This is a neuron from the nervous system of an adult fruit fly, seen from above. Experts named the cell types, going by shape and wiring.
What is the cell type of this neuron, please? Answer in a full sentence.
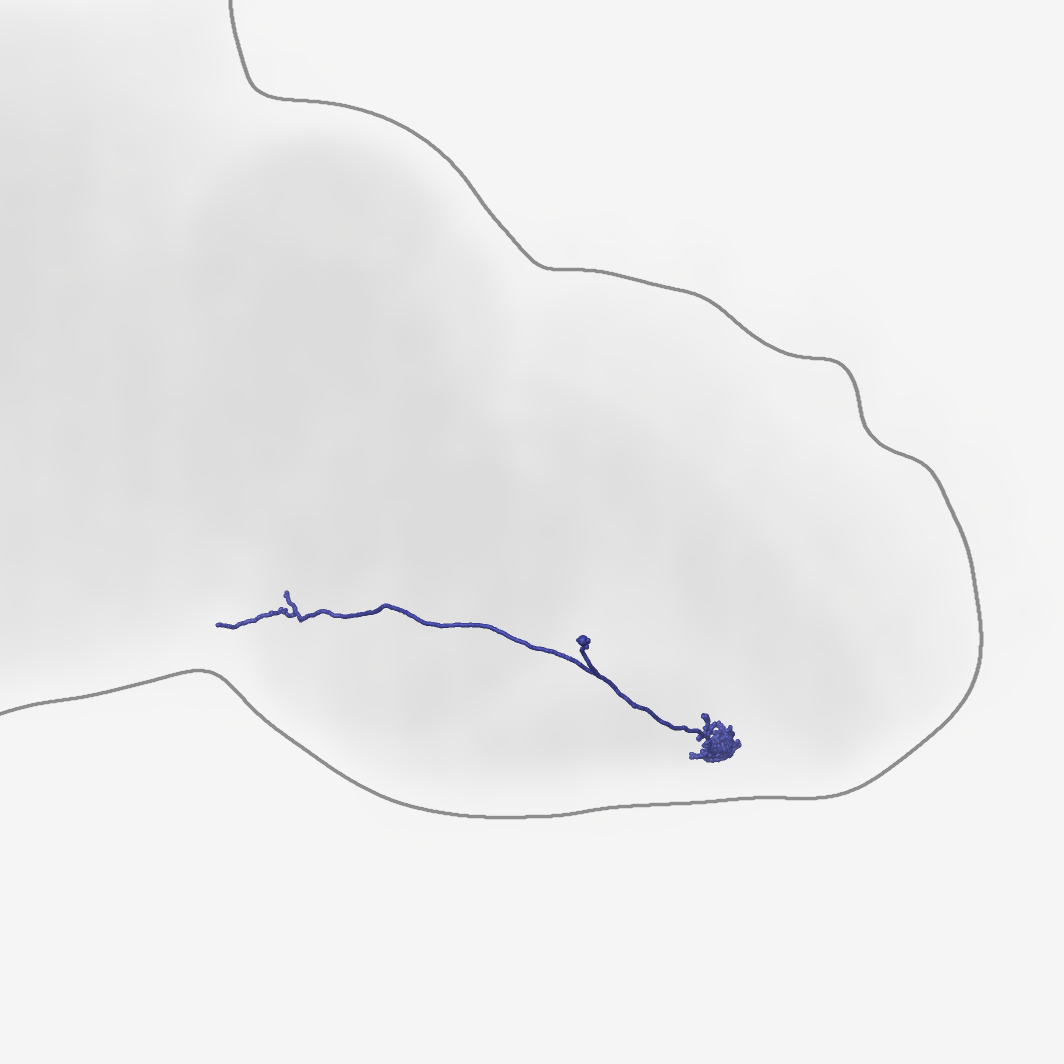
The cell type is LPT100.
